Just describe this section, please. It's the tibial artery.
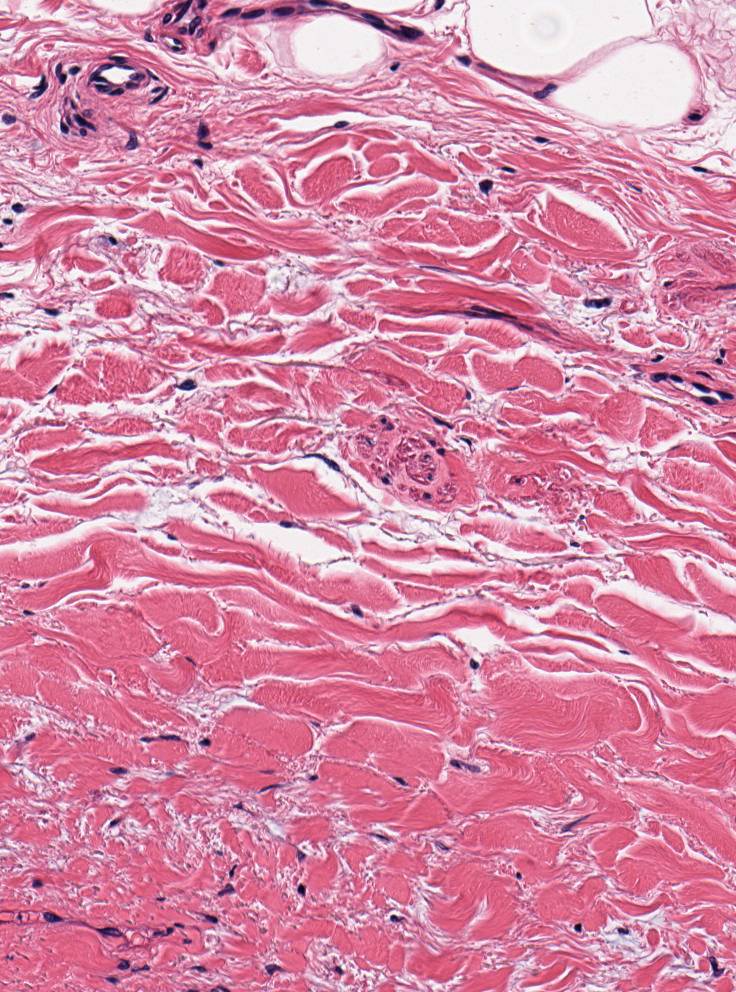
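Going down the list, a few large empty fat cells lie along the top right edge of the field. Next, small blood vessels with plump dark nuclei in their walls lie near the top left corner. Between the collagen bundles, faint pale bluish wispy material appears in places. Last, no epithelium is present anywhere in the field.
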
